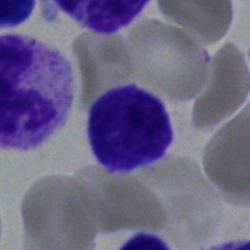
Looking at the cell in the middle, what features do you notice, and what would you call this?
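Nearly the whole cell is taken up by the nucleus, and no distinct rim of cytoplasm can be seen around it. Its chromatin is dense and stains a deep violet. No nucleoli are visible. Answer: lymphocyte.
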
